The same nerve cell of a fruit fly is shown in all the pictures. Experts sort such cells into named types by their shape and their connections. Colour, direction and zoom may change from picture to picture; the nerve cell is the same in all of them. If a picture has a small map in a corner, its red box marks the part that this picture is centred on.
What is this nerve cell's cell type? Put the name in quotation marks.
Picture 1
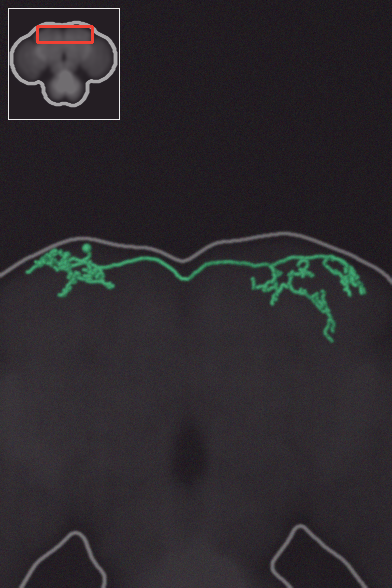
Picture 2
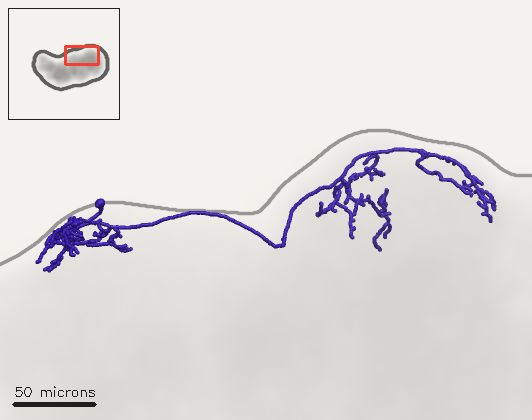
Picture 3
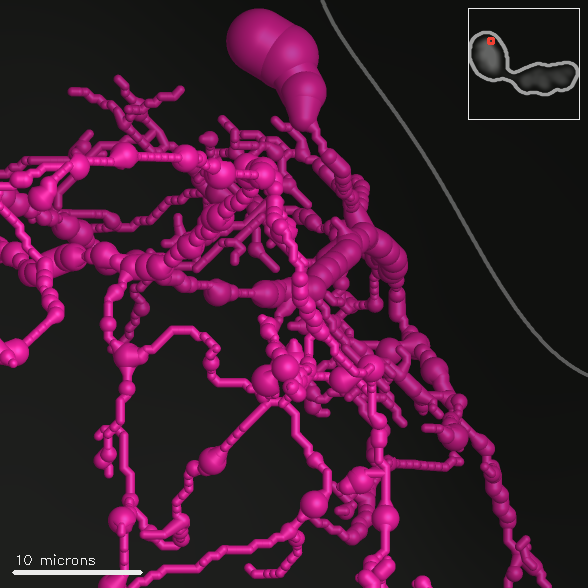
"SLP403"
